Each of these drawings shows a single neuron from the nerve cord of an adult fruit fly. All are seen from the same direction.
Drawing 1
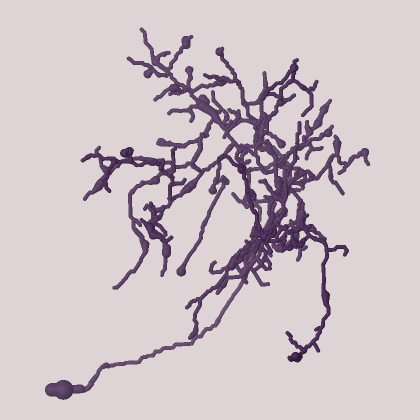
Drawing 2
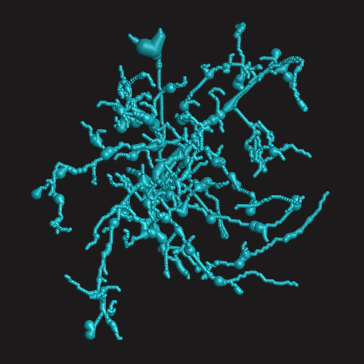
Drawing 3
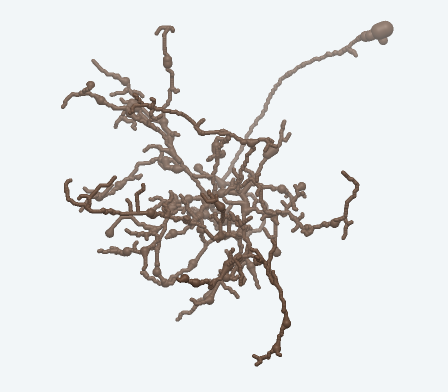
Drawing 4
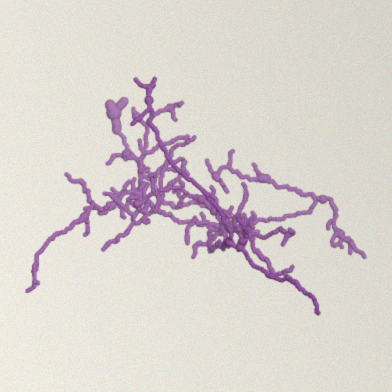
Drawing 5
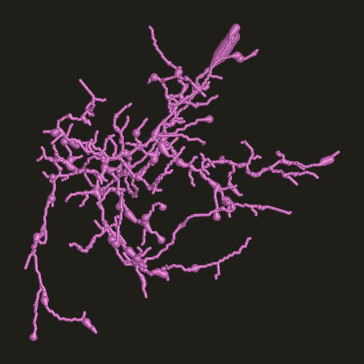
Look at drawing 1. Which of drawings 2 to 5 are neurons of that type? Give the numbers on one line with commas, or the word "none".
2, 3, 5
